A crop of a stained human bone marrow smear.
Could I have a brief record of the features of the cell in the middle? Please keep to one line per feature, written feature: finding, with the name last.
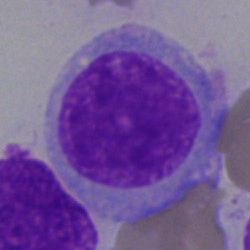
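Chromatin: finely stippled, with only small darker patches rather than coarse blocks.
Shape: nearly round.
Nucleus: fills most of the cell.
Cytoplasm: a narrow rim all around, with no distinct granules.
Identity: blast.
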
